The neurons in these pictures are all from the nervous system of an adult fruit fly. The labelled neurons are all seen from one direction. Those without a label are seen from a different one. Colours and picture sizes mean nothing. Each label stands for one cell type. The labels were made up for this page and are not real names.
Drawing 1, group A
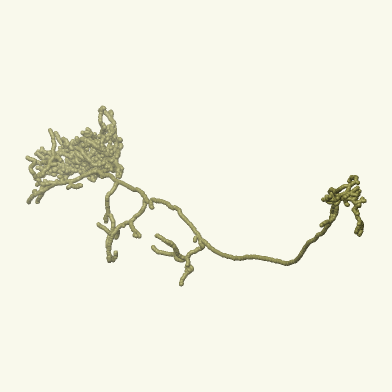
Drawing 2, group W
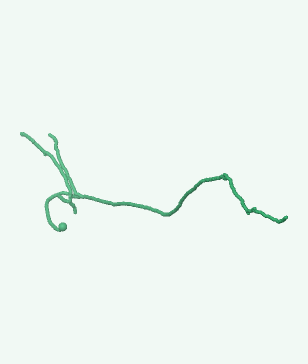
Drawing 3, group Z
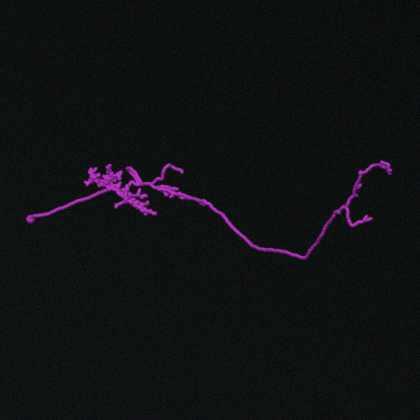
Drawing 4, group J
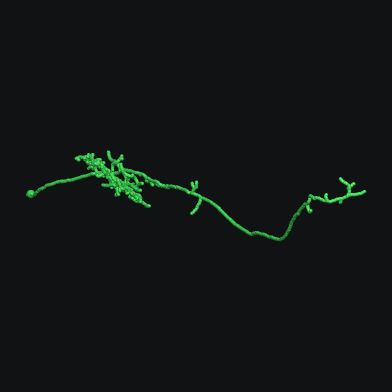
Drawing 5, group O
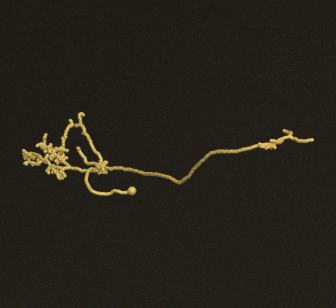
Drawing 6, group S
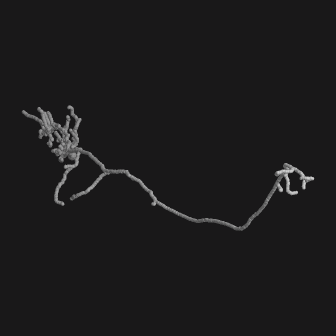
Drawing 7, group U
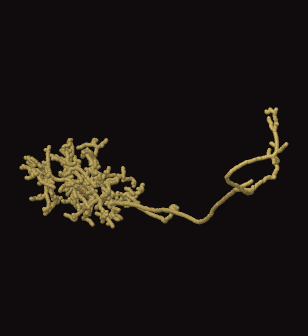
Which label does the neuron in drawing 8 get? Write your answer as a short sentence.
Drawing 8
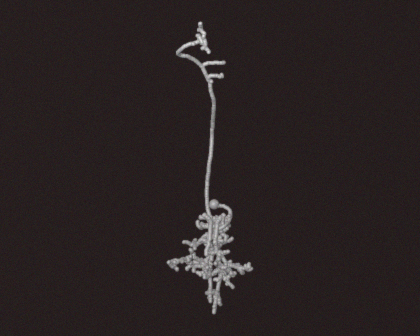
It belongs to group U.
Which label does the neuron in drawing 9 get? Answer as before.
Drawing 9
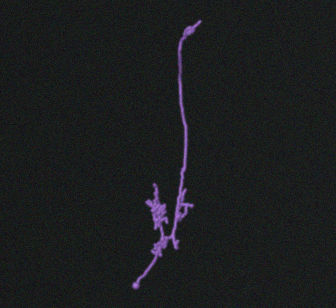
It belongs to group Z.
